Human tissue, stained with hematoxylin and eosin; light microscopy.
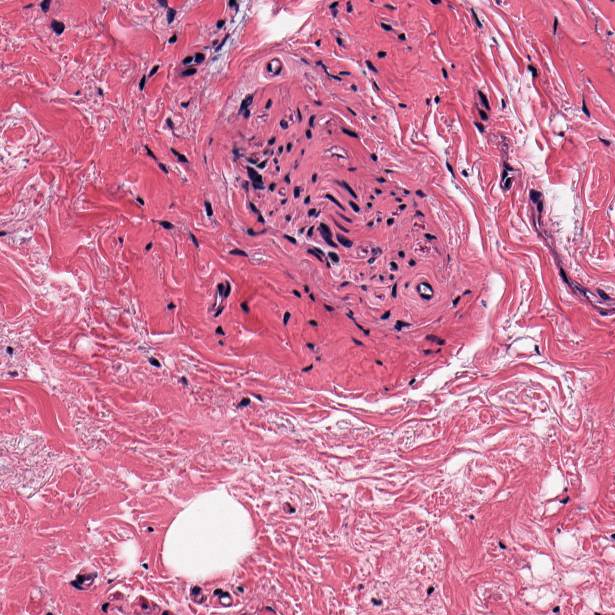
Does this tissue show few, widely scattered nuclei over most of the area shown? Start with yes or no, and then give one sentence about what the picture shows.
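Yes. Outside the cluster the collagen holds only scattered small, dark, slender nuclei.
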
